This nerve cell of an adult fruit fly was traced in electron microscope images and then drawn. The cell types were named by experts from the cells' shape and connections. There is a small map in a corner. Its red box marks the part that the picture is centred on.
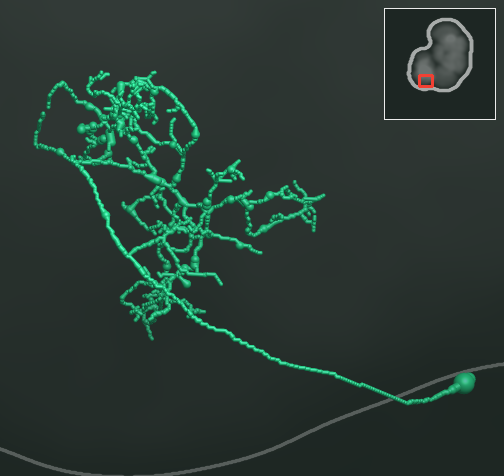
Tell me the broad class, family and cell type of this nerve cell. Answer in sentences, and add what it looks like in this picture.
It is a nerve-cord intrinsic neuron. Its family is hemilineage 09A. The cell type is IN09A033. Its cell body lies at the lower right of the picture. The picture shows dozens of branch ends.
